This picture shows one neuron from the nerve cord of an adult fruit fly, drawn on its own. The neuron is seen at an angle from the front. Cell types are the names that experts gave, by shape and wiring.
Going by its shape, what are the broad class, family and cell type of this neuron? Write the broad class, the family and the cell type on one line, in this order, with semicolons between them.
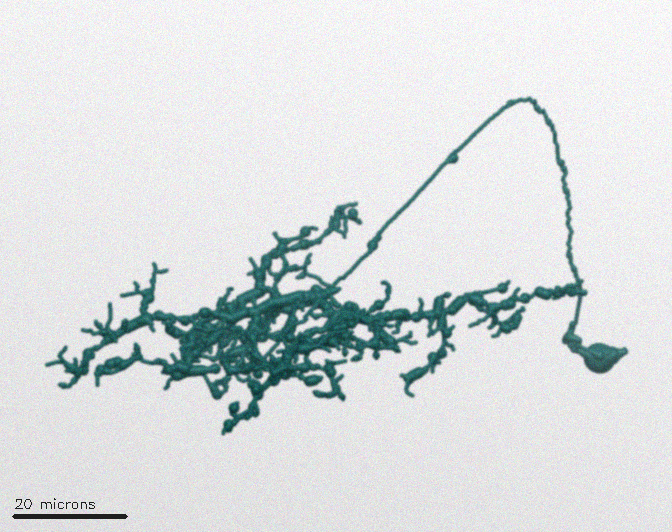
nerve-cord intrinsic neuron; hemilineage 00A; IN00A020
